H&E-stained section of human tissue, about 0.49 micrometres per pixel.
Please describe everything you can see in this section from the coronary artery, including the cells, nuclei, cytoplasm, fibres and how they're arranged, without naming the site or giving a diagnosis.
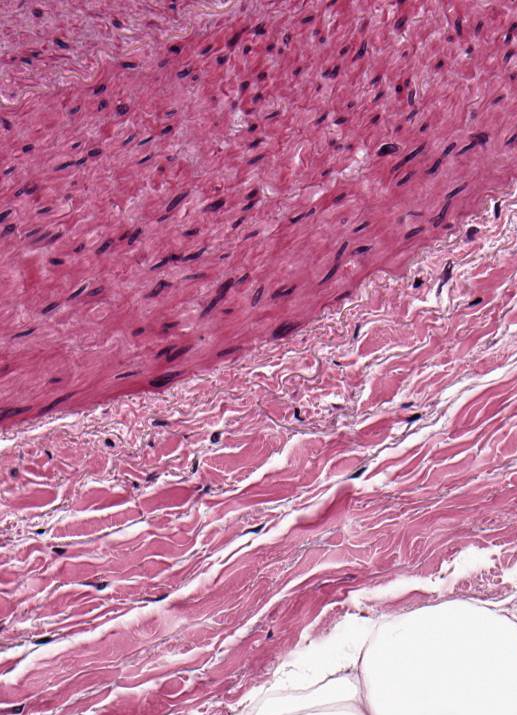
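What strikes me first is that the field divides in two: a cellular band of smooth muscle above, and sparsely cellular collagenous tissue below. Their border runs obliquely, climbing from the left edge toward the upper right. Within the muscle, the nuclei are elongated and cigar-shaped, and the cells have pink, fibrillar cytoplasm.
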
